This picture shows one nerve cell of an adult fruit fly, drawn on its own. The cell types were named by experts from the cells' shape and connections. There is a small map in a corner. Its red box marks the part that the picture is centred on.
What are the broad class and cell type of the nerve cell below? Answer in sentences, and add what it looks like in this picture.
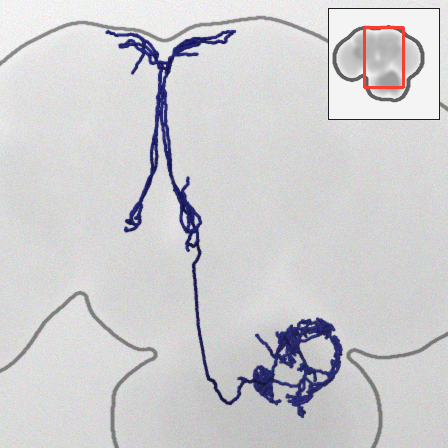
Its broad class is ascending neuron. Its cell type is ANXXX150. In this view it is taller than it is wide.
